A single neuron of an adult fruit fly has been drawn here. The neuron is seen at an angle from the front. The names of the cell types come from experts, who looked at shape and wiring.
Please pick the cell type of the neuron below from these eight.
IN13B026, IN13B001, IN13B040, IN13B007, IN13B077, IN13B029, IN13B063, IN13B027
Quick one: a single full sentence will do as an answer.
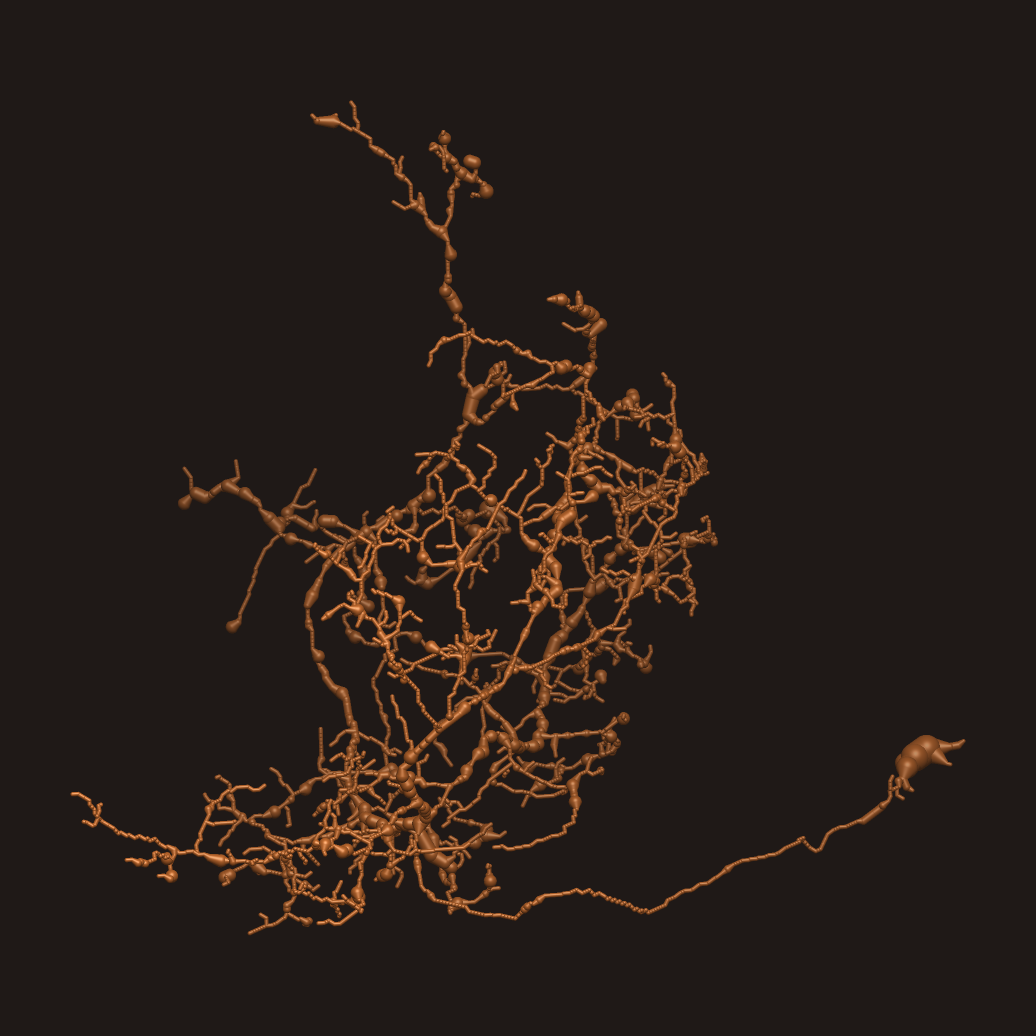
This neuron is an instance of the cell type IN13B026.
